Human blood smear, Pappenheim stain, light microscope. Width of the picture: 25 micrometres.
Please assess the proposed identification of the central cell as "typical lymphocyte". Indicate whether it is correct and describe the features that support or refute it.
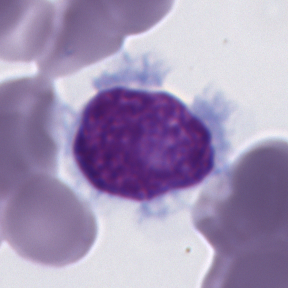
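A narrow rim of pale blue cytoplasm surrounds a nucleus that fills most of the cell. Fine hair-like projections extend from the cell surface on several sides. No granules are visible in the cytoplasm, and red cells lie close to the cell on the left and on the right.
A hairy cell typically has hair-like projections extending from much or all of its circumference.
The projections on several sides therefore speak for hairy cell rather than typical lymphocyte.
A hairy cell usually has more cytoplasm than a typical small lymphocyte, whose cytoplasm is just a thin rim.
On this point the narrow rim seen here is closer to a typical lymphocyte.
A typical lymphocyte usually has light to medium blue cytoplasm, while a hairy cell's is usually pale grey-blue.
The pale blue colour could fit either name. Since the projections decide, the name typical lymphocyte does not fit: the cell is a hairy cell.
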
